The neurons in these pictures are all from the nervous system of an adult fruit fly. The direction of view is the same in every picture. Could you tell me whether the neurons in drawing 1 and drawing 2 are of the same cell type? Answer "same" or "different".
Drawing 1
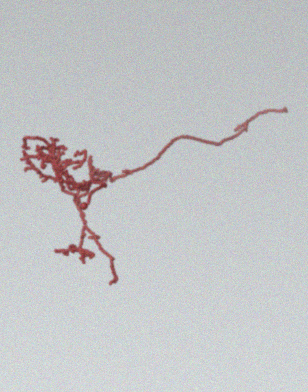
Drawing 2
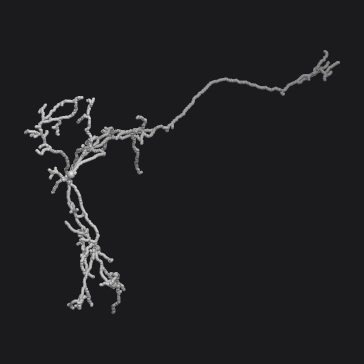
same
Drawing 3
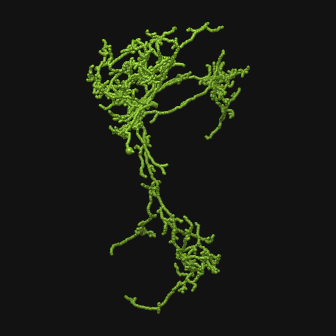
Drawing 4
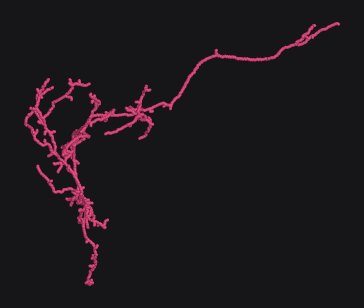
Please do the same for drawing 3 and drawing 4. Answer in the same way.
different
